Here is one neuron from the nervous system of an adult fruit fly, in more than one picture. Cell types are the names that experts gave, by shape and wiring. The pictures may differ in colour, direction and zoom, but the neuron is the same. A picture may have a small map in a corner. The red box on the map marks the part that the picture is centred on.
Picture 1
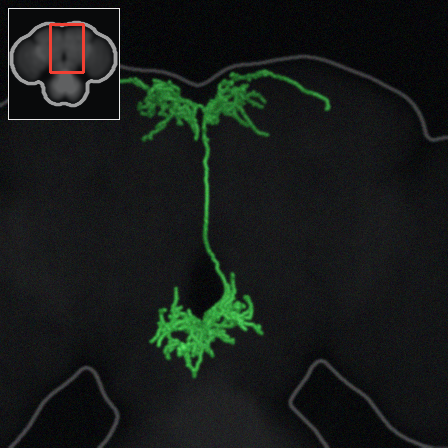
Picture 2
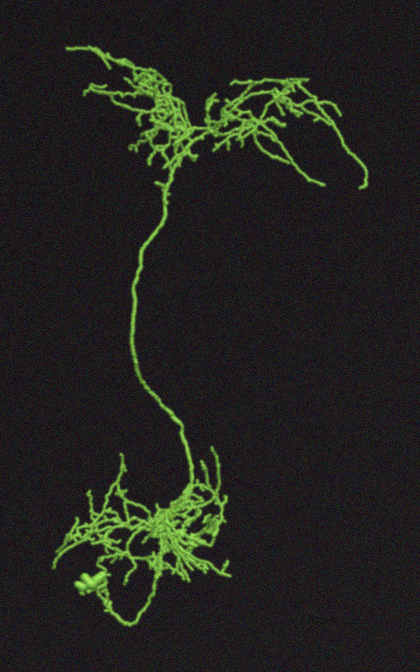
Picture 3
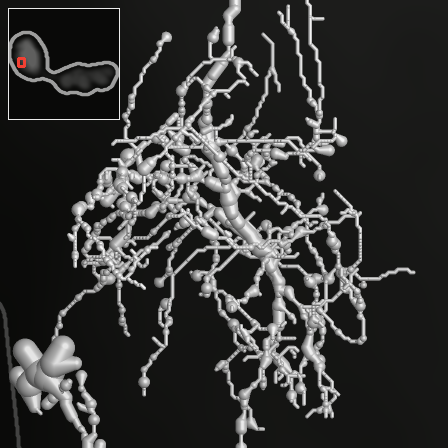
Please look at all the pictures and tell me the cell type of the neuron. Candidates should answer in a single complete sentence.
This neuron is assigned to the cell type PRW058.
